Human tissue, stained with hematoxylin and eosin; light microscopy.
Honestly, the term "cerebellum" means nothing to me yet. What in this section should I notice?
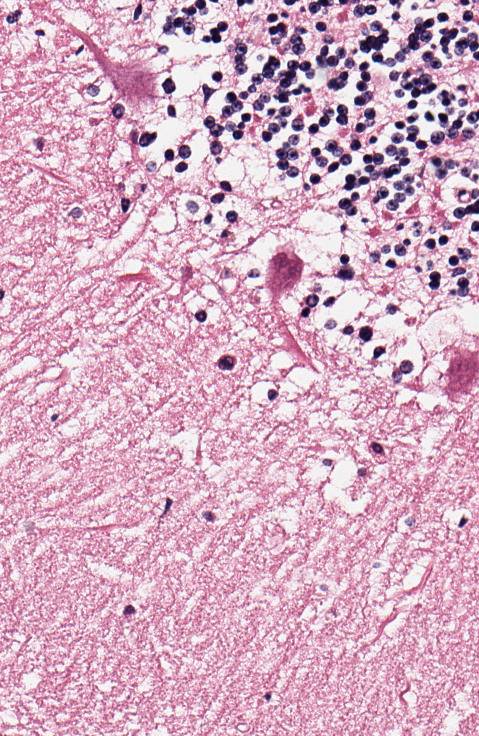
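Consistent with cerebellum: a dense band of closely packed small dark nuclei occupies the upper right. Its granule cells have small round darkly staining nuclei and scant visible cytoplasm.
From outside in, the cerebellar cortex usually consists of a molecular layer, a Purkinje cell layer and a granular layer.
Three large Purkinje cell bodies, cytoplasm purplish-pink, sit along the border between the dense nuclear area and the pale neuropil, matching that order. The pale neuropil thus lies where a molecular layer would; scattered single small dark nuclei are widely spaced within it.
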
